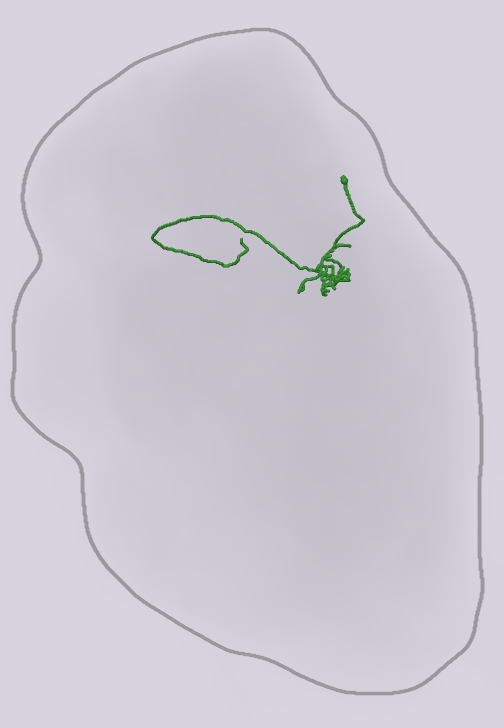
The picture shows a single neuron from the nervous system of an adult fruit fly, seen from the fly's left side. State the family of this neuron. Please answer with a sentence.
The family is LoVP.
